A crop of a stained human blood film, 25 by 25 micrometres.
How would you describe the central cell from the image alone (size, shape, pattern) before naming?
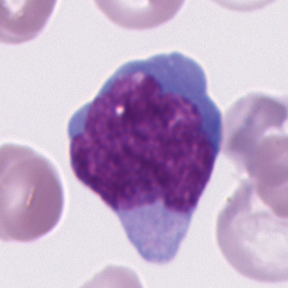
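Irregular and angular, the cell outline shows broad bulges in place of a smooth curve and measures about 18 by 13 micrometres. The nucleus, about 13 micrometres across, fills about 70% of the cell's area; its chromatin is dark purple and clumped into coarse patches. The cytoplasm is widest below the nucleus, where it forms a tongue at the bottom of the cell. This lower cytoplasm is paler and more lilac than the deeper blue cytoplasm above the nucleus. The cell is a myeloblast.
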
